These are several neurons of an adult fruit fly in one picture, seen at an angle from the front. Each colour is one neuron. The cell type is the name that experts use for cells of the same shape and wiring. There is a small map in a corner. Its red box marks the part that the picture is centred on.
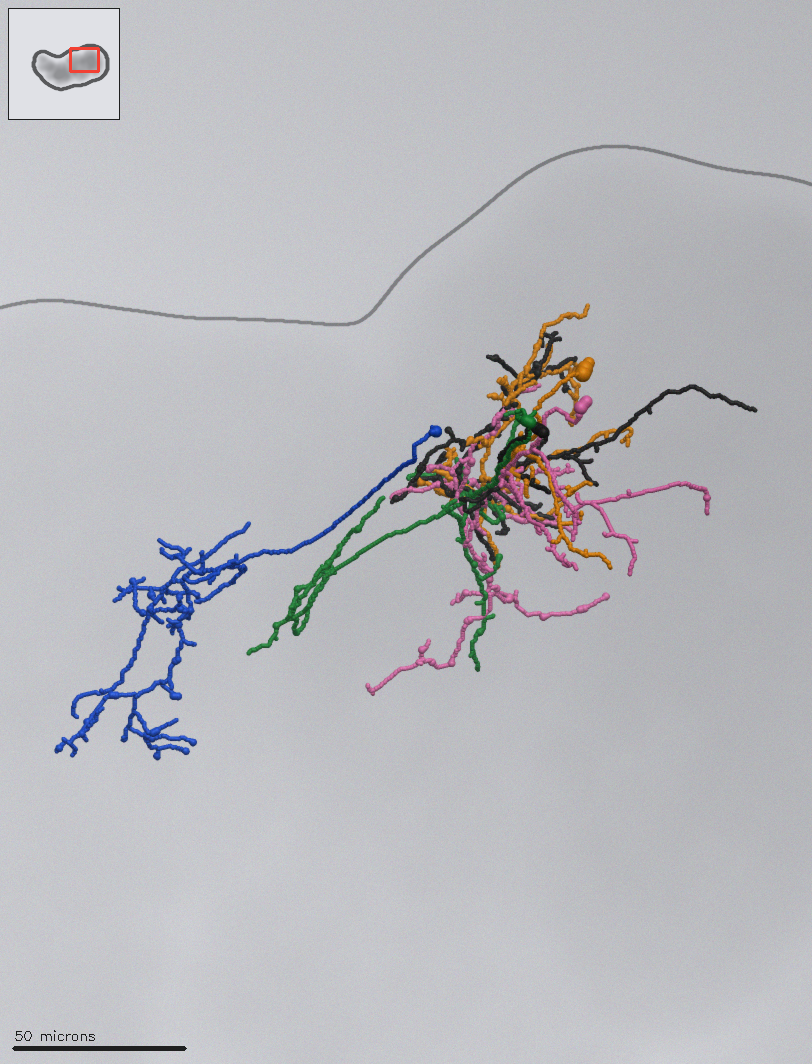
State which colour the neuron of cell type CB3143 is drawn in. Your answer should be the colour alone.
pink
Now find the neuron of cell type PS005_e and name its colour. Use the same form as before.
blue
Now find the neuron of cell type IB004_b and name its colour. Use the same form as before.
green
